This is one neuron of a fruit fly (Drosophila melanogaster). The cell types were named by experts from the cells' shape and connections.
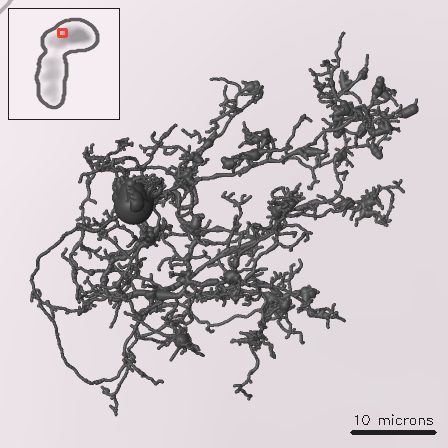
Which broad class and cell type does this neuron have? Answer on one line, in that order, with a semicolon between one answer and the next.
central-brain intrinsic neuron; CB1384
